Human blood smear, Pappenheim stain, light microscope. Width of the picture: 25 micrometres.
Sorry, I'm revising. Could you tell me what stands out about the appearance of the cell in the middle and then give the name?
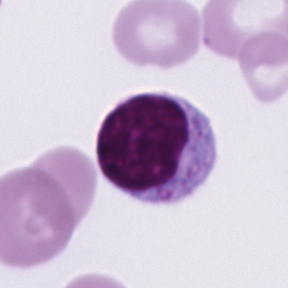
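Start with the nucleus: it's round and unlobed, about 8 micrometres across, and it sits toward the left of the cell. Its chromatin is dense, dark purple and coarsely clumped. The whole cell is about 10 micrometres across, and the nucleus takes up about 60% of its area. On the right side, the cytoplasm forms a pale lilac-blue crescent. Look closely there and you'll find a few small reddish-purple granules scattered in it. This is a large granular lymphocyte.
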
